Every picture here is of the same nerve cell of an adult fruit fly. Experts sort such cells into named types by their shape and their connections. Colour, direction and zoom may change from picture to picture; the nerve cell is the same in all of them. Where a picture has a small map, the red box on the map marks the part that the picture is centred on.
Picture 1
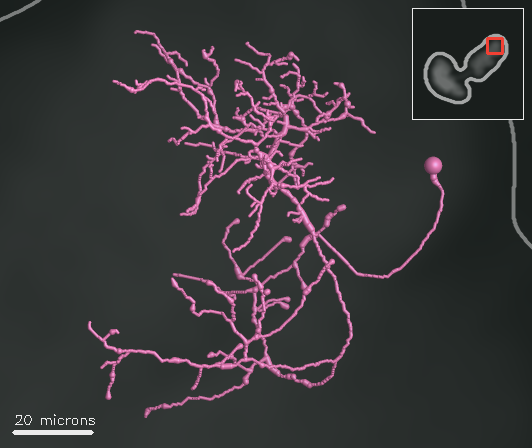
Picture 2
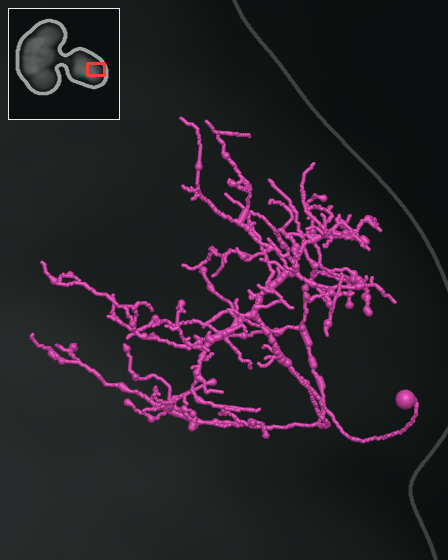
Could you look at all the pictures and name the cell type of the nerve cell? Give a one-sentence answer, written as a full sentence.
The cell type this nerve cell represents is IN01B027_a.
